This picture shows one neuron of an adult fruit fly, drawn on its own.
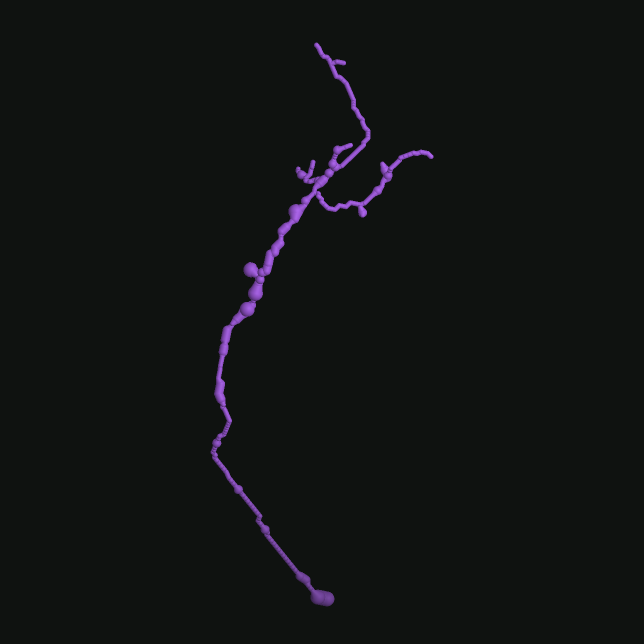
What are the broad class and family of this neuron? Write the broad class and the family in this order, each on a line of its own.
sensory neuron entering the nerve cord
class gustatory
